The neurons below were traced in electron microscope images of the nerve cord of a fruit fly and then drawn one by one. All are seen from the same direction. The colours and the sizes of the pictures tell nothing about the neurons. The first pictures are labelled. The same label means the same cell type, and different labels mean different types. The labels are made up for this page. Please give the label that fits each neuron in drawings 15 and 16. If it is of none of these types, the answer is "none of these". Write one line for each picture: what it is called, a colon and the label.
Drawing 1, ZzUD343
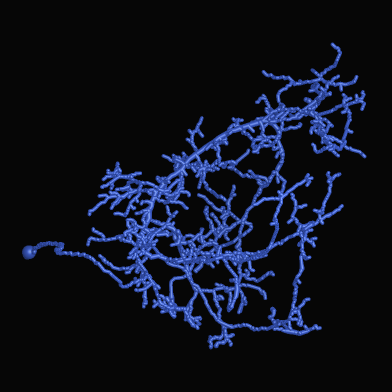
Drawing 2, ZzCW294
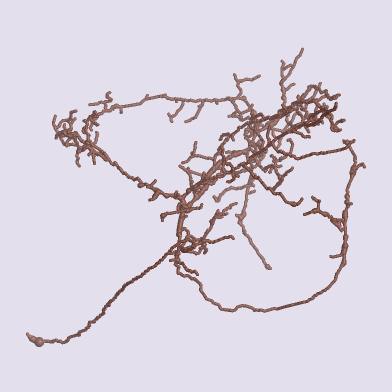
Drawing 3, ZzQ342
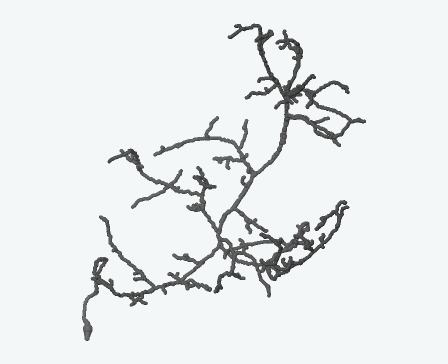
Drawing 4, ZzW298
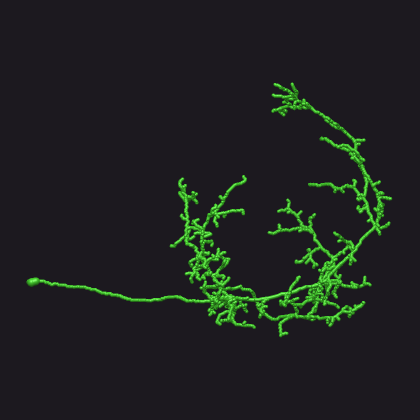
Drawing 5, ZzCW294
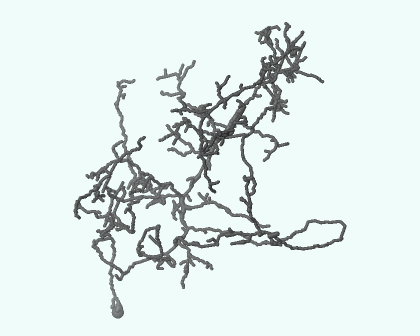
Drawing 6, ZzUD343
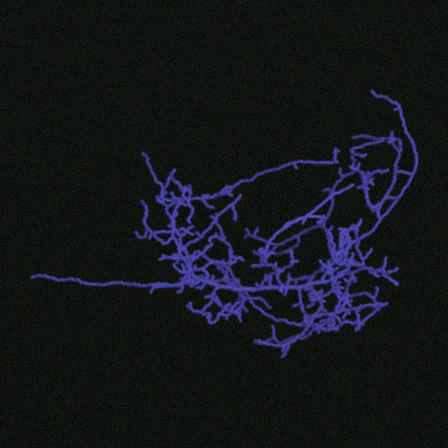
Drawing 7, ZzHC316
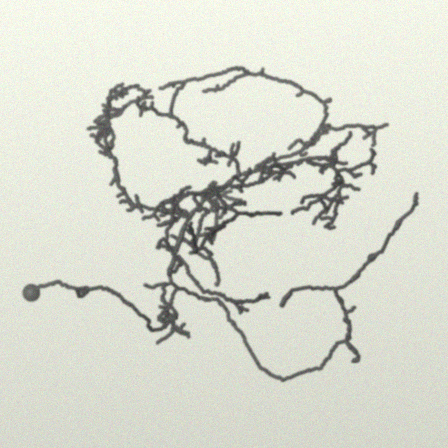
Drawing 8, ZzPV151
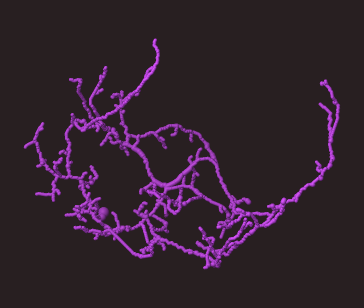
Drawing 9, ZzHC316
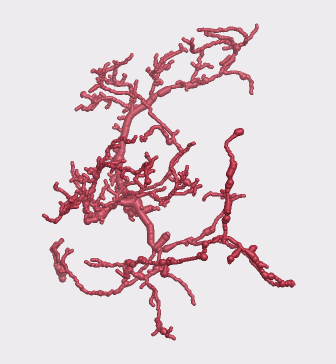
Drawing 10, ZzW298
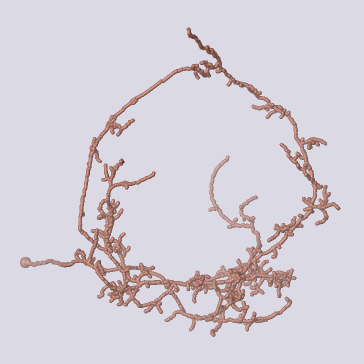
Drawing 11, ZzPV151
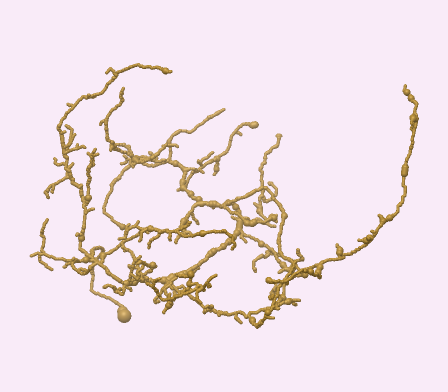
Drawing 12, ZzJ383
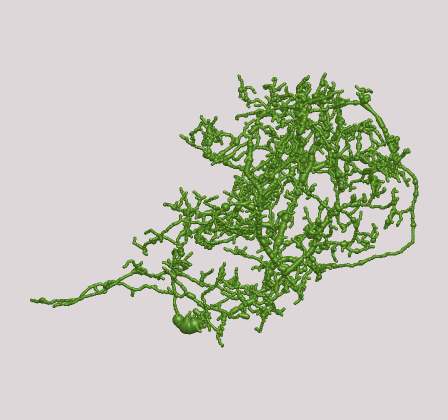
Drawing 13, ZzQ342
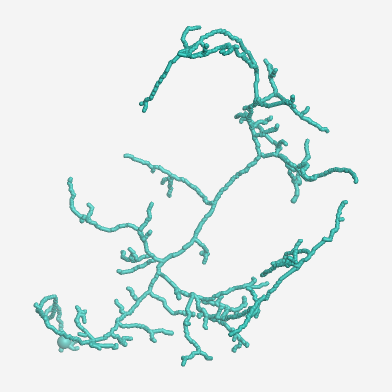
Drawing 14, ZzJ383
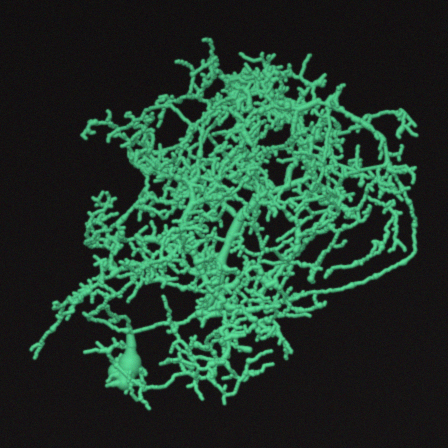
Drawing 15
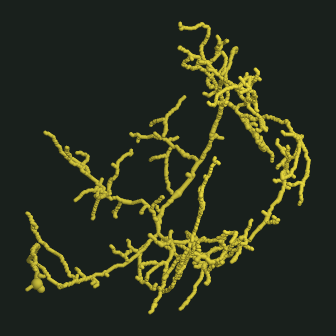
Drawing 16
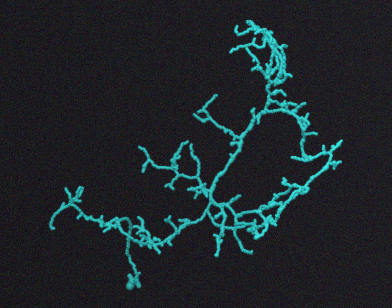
15: ZzQ342
16: ZzQ342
